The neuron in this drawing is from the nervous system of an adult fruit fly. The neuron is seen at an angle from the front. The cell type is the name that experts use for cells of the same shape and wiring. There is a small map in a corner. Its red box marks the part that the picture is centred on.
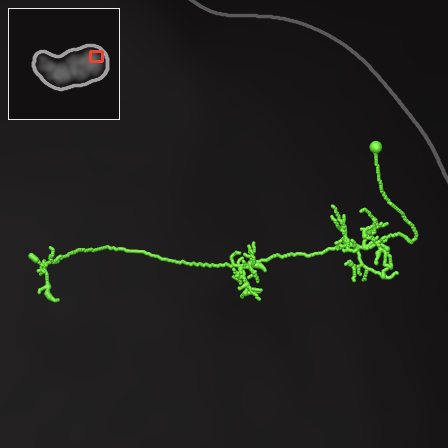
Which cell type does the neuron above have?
Tm6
